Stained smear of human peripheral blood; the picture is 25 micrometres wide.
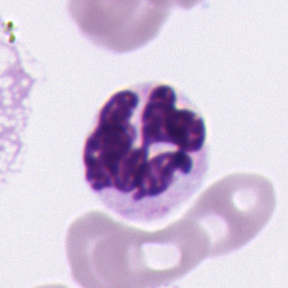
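Segmented neutrophil at the centre, about 12 micrometres across. First, the chromatin is dark purple and coarsely clumped. Second, the cytoplasm is pale pinkish-lilac, with its widest rim lying below the nucleus. Third, that cytoplasm holds only fine, faint granules.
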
